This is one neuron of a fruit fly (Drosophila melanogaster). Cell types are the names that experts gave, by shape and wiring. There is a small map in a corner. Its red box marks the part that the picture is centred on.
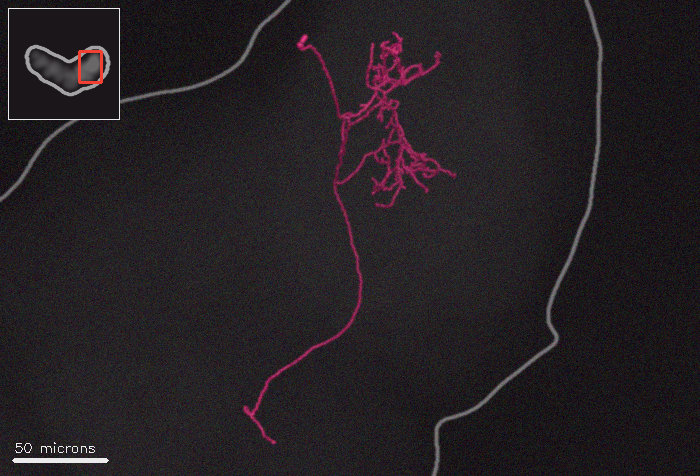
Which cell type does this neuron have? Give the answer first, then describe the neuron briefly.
It is of cell type SIP053. It is a central-brain intrinsic neuron. The cell body is at the top of the picture. From top to bottom in the picture it spans about 200 microns.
